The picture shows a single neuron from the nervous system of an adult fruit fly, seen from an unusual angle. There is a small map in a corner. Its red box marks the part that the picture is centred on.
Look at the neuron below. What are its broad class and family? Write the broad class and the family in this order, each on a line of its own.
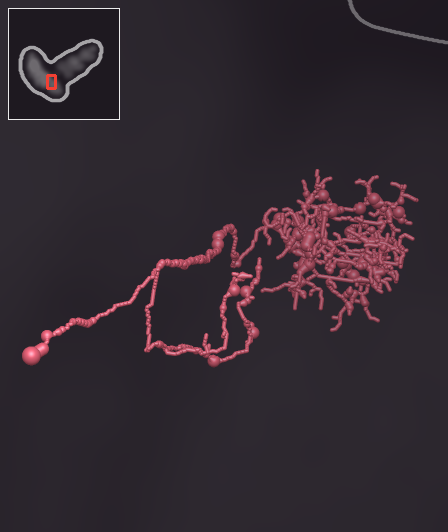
optic-lobe intrinsic neuron
Li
